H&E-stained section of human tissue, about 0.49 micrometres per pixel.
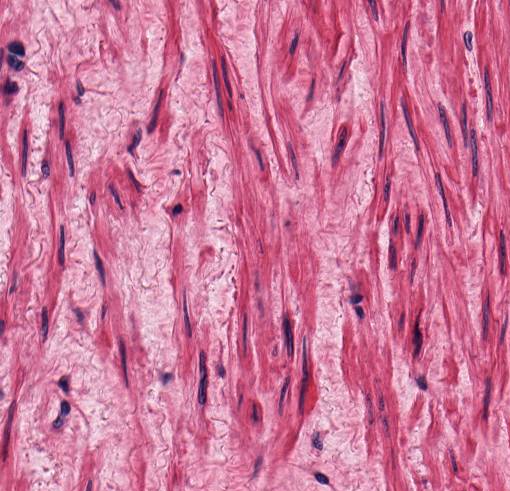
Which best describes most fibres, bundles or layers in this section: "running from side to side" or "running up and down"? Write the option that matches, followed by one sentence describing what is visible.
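Running up and down. Bundles of spindle cells run mainly from top to bottom across the whole field.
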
